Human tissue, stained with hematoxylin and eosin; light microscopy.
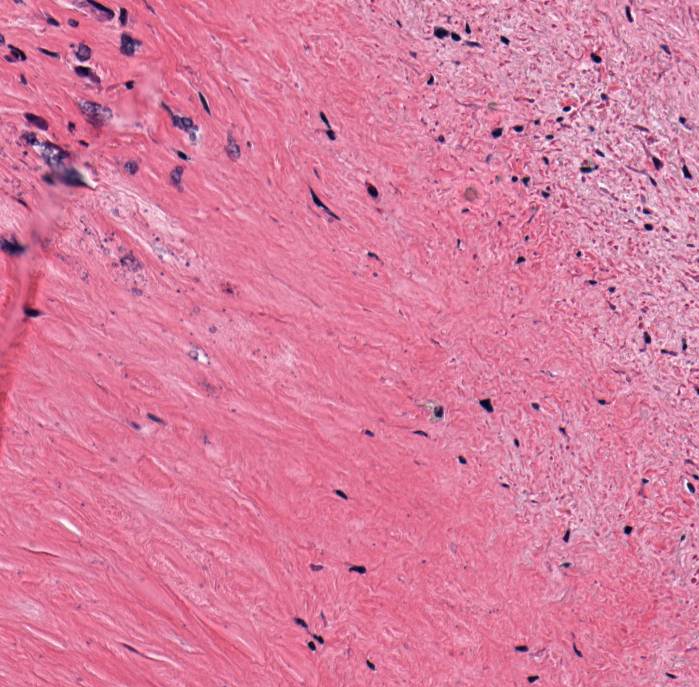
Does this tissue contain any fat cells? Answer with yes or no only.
No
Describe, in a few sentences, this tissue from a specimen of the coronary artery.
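Field entirely pink collagenous tissue; no epithelium. Left half: dense, roughly parallel collagen bundles running obliquely. Right side: collagen looser, more finely fibrillary. Cells sparse, seen only as small, dark, scattered nuclei with little visible cytoplasm.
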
